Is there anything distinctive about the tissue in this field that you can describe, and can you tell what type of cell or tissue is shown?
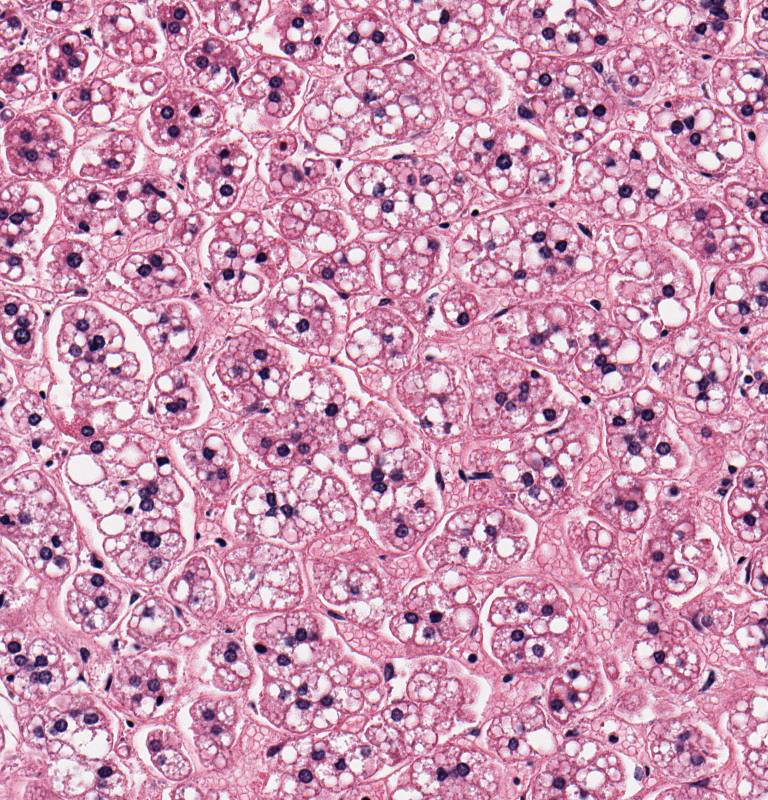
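Throughout the field, cells are grouped in small rounded nests divided by thin partitions. The cytoplasm of each nest cell is filled with many clear round vacuoles of varying size. The nuclei are small, round and darkly stained, and they sit centrally among the vacuoles rather than being pushed to the cell edge. This tissue is adrenal gland.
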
